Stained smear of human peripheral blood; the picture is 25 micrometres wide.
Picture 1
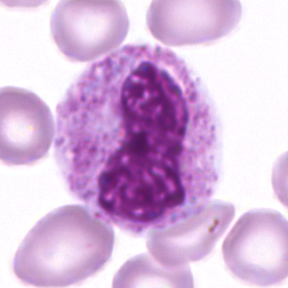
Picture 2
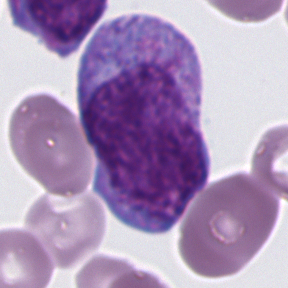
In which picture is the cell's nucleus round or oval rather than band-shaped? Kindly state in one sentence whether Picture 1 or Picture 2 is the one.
The compact round or oval nucleus is that of the cell in Picture 2.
